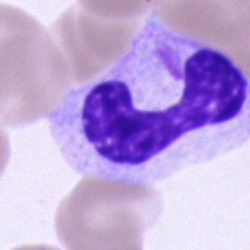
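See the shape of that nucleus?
It's curved into a horseshoe, open side facing up.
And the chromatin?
Dense dark purple, with small paler spots scattered about.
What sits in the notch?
A pinkish elongated streak in the cytoplasm.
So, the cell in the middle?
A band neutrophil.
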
